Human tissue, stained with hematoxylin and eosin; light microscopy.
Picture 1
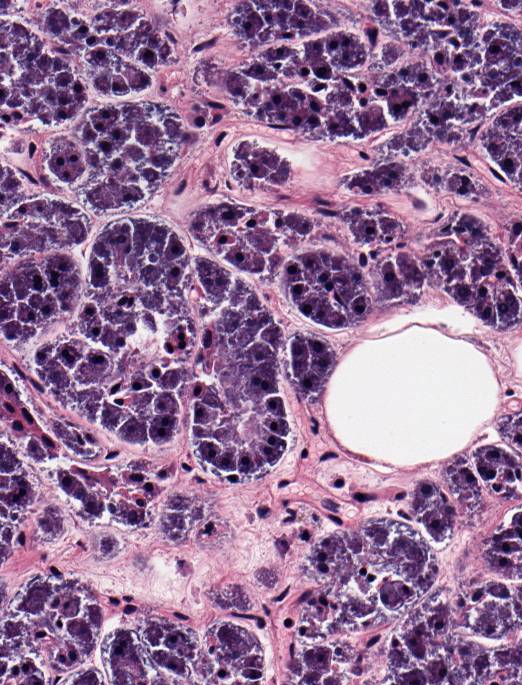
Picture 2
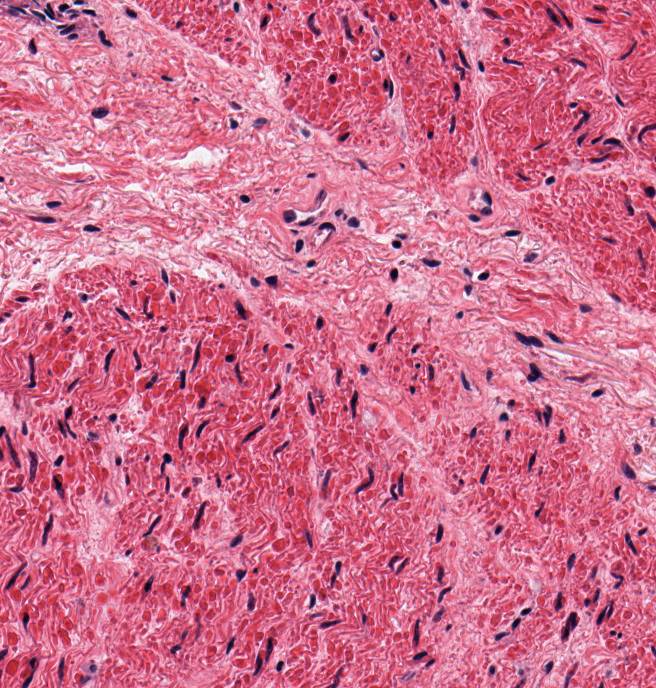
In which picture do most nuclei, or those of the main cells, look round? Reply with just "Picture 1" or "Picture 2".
Picture 1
